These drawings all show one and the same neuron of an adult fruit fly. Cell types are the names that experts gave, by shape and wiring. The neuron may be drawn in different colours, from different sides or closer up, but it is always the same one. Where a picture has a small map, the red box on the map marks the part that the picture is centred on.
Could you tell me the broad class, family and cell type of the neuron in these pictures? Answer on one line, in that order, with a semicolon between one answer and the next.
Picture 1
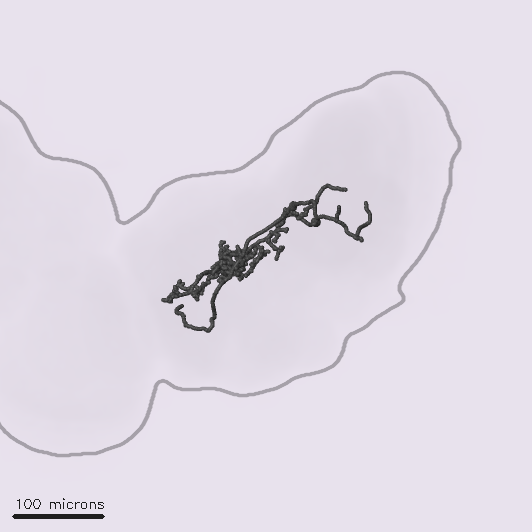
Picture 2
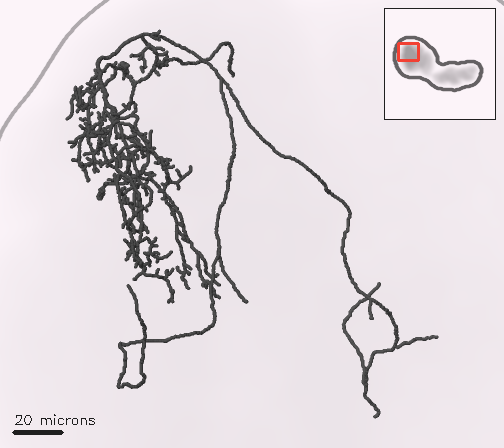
central-brain intrinsic neuron; hemilineage SMPad1; SIP121m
